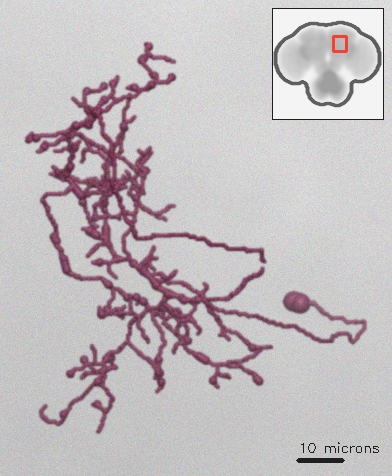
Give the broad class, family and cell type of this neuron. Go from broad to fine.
central-brain intrinsic neuron; hemilineage DL1_ventral; CL280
